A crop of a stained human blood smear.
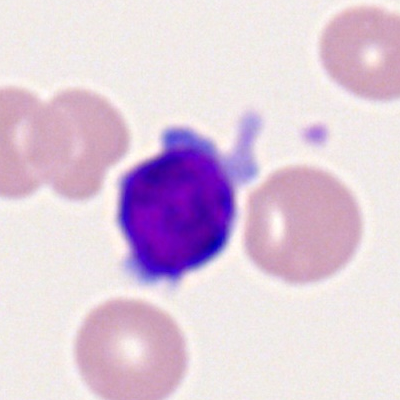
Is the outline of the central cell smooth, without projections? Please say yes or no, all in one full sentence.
No, the cell does not have a smooth edge, since its outline is rough.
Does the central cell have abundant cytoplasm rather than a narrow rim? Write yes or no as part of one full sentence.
No, its nucleus occupies most of the cell, with scant cytoplasm.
